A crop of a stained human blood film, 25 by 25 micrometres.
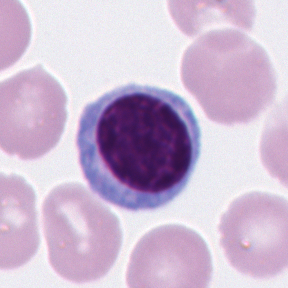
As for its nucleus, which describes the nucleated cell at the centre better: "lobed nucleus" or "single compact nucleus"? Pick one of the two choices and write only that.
Single compact nucleus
